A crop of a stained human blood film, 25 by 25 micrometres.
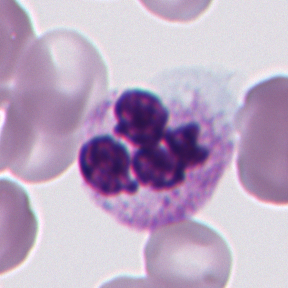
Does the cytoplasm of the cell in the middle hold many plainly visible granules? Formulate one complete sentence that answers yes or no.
Yes, visible granules are present in great number in its cytoplasm.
